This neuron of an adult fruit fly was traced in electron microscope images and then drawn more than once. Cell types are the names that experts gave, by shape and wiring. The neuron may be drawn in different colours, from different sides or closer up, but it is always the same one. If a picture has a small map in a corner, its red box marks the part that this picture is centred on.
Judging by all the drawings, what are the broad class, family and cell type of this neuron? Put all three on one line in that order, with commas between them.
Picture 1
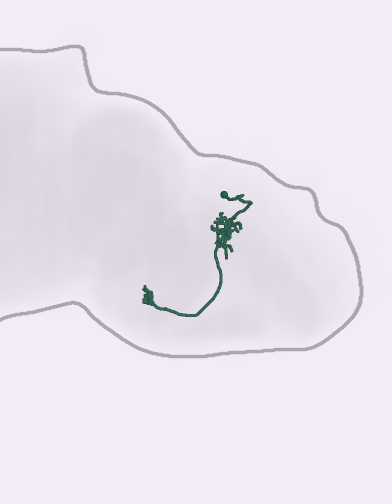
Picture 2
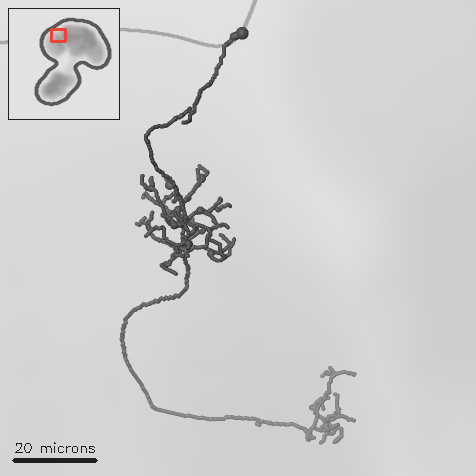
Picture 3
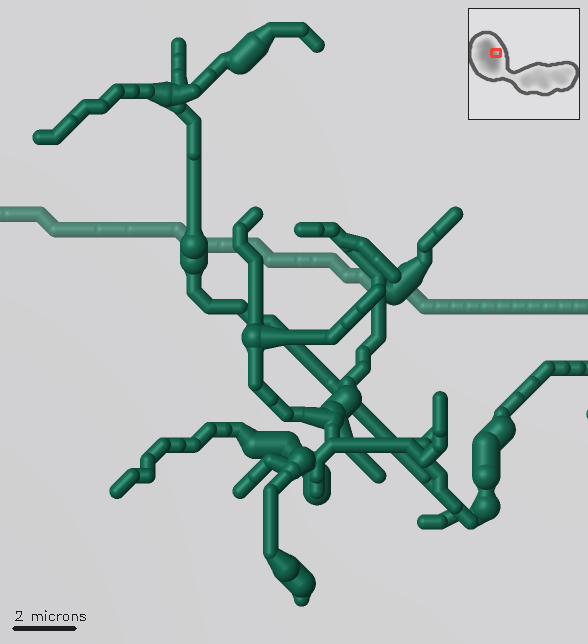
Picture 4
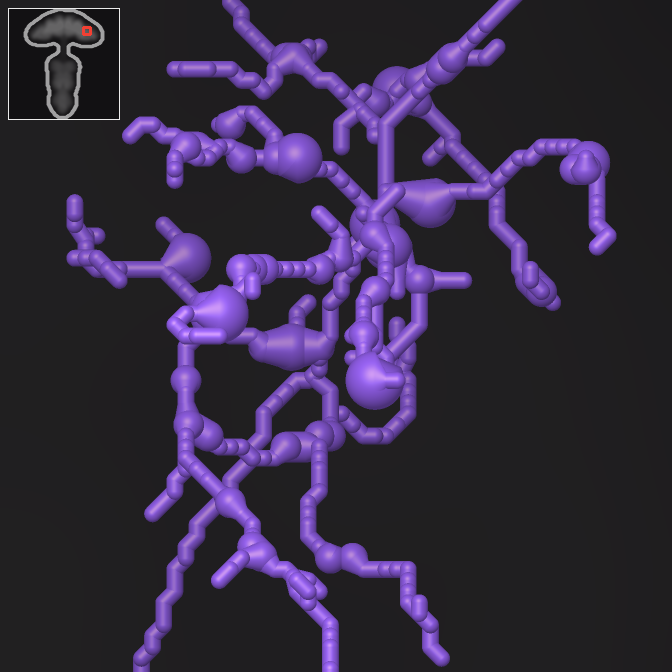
optic-lobe intrinsic neuron, Tm, Tm40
